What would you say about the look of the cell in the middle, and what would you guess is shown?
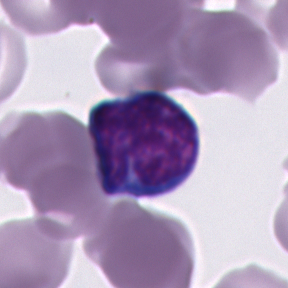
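Smooth outline here, with no surface projections. The chromatin looks dark purple and coarsely clumped. A thin blue rim of cytoplasm shows, most visibly along the lower edge. This is a typical lymphocyte.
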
